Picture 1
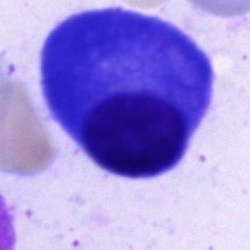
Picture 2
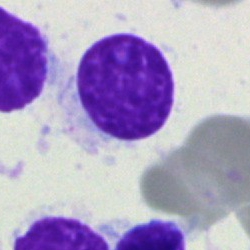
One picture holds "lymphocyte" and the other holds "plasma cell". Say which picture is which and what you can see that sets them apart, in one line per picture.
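Picture 1 – plasma cell. The cytoplasm is abundant and stains deep blue.
Picture 2 – lymphocyte. The cytoplasm is scant compared with the large nucleus.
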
